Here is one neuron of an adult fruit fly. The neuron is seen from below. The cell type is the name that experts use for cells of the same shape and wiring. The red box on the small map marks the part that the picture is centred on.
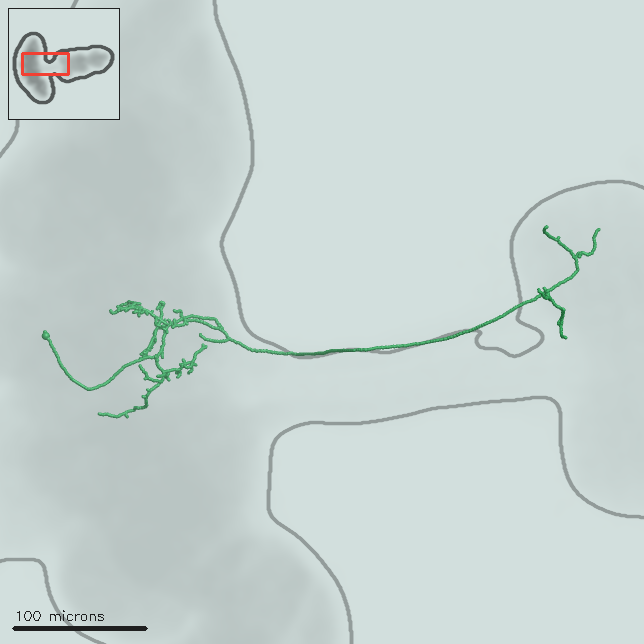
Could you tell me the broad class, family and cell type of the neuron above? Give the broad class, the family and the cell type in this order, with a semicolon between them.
descending neuron; hemilineage MX12; DNge020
